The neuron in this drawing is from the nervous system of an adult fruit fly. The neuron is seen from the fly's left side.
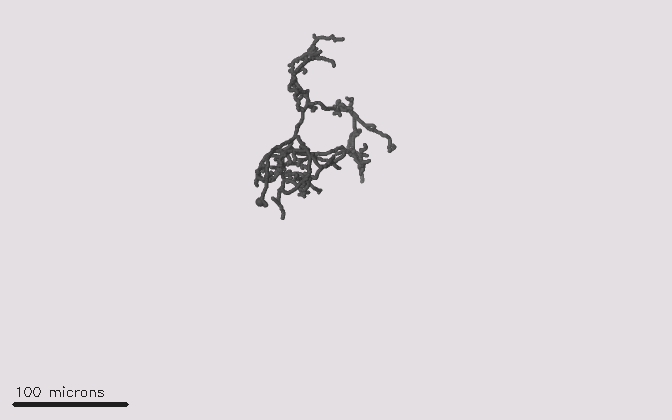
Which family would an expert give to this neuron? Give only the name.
hemilineage SLPa&l1_anterior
